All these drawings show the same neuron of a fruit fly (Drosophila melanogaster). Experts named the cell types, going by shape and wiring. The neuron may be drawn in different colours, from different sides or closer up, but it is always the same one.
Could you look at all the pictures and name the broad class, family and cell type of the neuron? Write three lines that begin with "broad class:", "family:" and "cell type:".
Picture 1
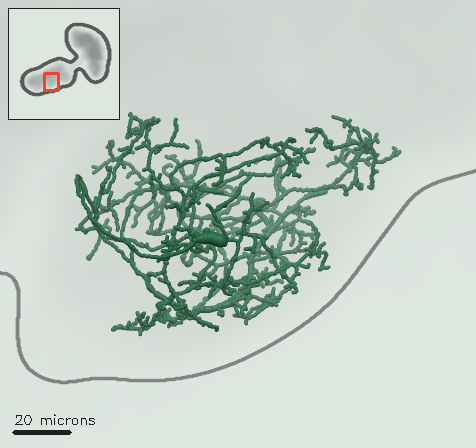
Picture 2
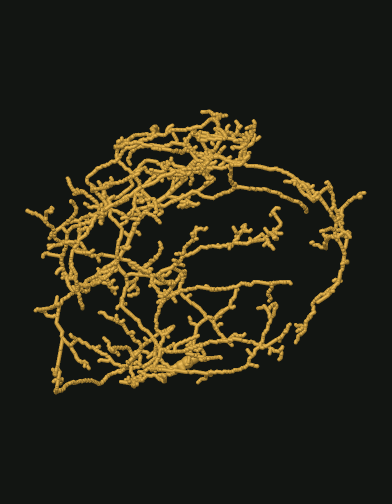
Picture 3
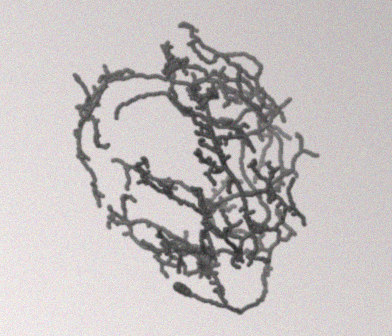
broad class: nerve-cord intrinsic neuron
family: hemilineage 04B
cell type: IN04B011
